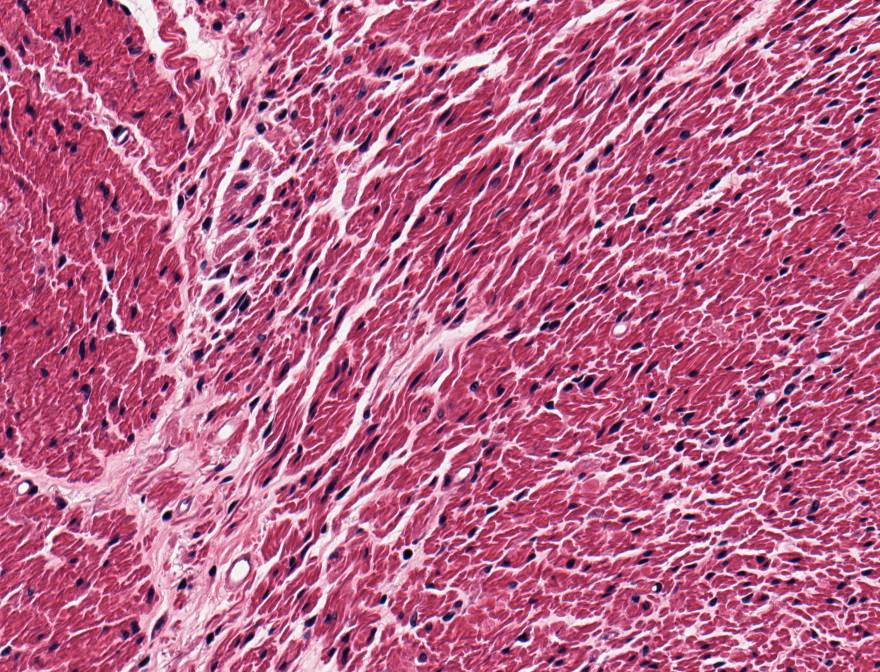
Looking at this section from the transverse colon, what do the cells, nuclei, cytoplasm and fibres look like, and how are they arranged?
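Densely packed pink muscle fibres in bundles fill almost the whole field. Dark, elongated nuclei lie within the fibres. A pale strip of loose connective tissue parts off the upper-left bundle and runs toward the lower left, where it holds most small round empty vessel lumens.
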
